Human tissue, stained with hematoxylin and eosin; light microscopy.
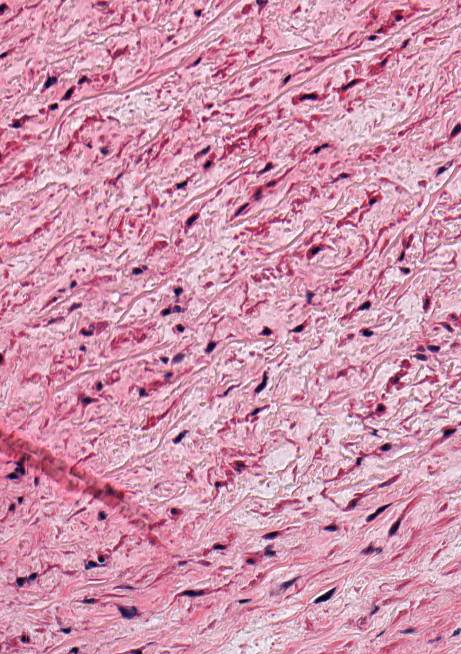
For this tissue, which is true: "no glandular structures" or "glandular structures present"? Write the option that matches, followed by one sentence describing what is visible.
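No glandular structures. The whole field is loose fibrous connective tissue with no epithelium or glands anywhere in it.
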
